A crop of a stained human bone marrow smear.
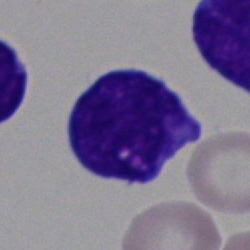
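Blast: roughly round, small bulge on right side. Dark nucleus fills almost whole cell. Small pale pinkish spot in lower part of cell. No coarse granules visible in cytoplasm.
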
